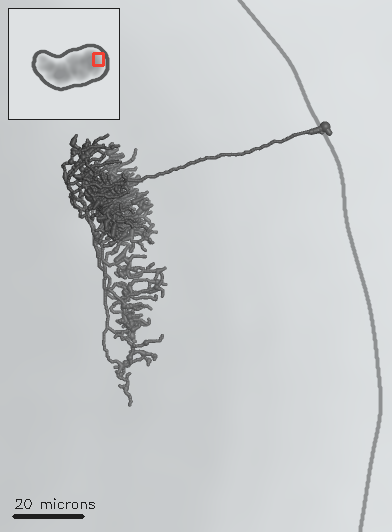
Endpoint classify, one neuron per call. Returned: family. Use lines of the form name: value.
family: Pm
